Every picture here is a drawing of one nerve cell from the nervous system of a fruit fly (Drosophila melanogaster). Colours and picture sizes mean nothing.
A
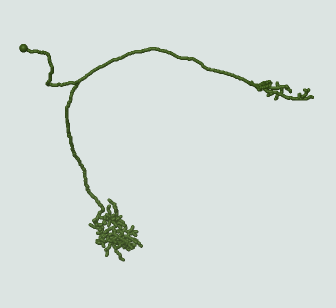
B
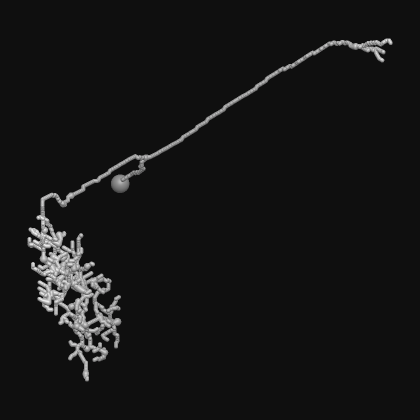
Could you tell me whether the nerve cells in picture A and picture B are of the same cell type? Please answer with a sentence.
They are of different cell types.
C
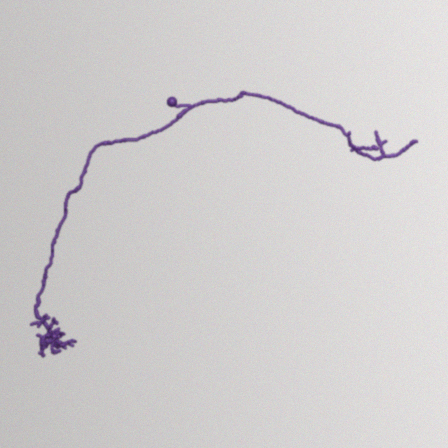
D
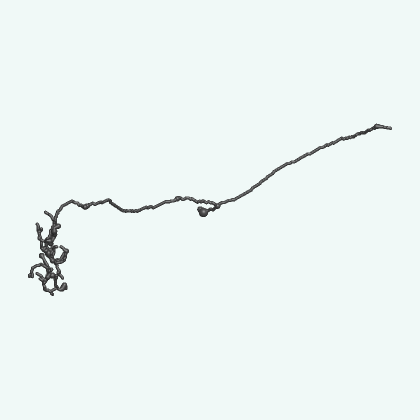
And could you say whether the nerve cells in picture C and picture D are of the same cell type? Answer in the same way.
They are of different cell types.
